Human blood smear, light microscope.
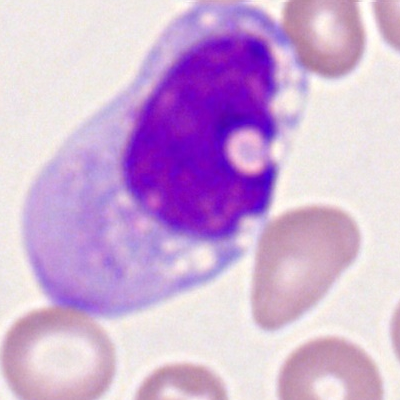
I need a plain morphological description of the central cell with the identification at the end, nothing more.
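Look first at the nucleus, which sits off-centre toward the upper right of the cell. Its chromatin stains a deep purple all the way through. Small clear vacuoles cluster along its right and lower edge. Over the right part of the nucleus lies a round, pale, ring-shaped body with a pinkish centre. This cell is a monocyte.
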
